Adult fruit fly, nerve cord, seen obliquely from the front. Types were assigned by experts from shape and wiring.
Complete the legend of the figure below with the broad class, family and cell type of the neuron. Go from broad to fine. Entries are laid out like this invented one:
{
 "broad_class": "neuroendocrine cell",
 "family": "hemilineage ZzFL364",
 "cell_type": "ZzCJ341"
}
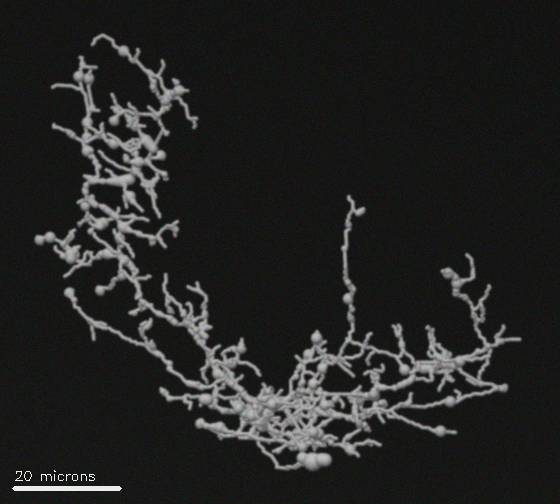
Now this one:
{
 "broad_class": "nerve-cord intrinsic neuron",
 "family": "hemilineage 13A",
 "cell_type": "IN13A054"
}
